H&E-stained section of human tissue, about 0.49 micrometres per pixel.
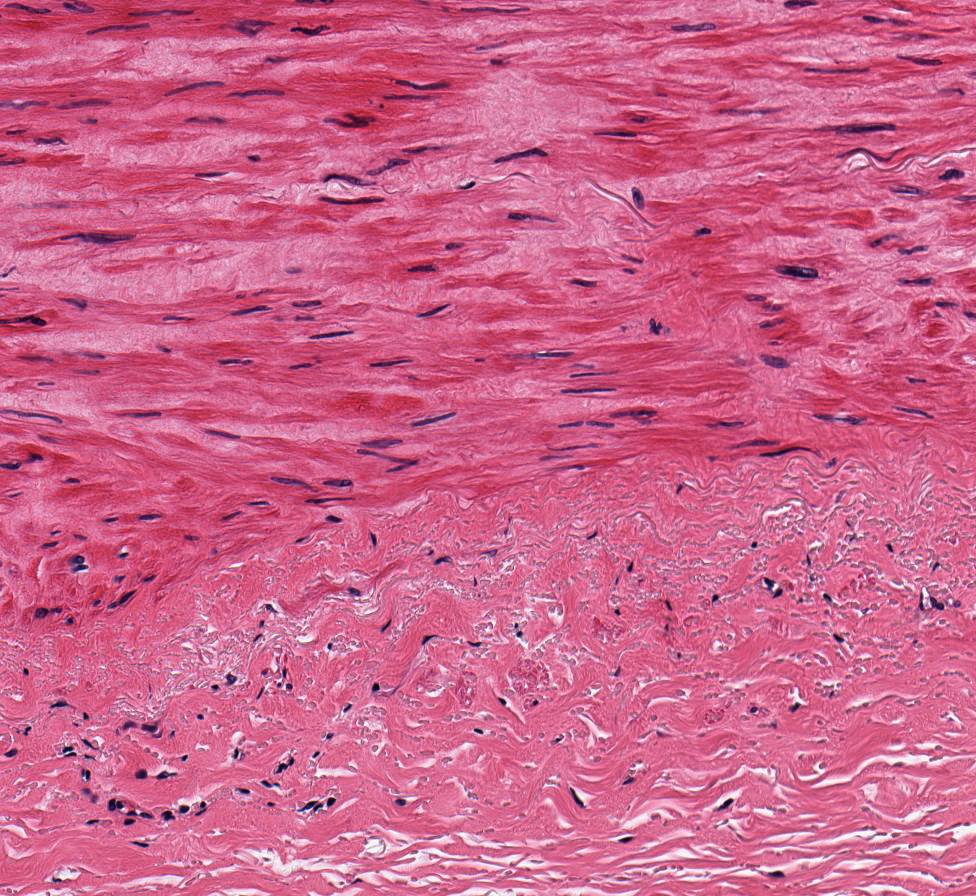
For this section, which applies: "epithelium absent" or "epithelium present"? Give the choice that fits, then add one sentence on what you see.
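Epithelium absent. No epithelium is present anywhere in the field.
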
